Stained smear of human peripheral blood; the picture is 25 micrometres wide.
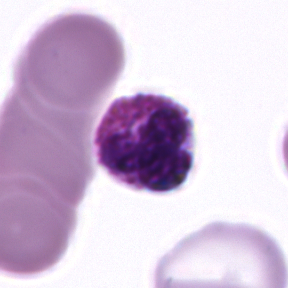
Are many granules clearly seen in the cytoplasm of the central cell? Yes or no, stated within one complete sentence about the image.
Yes, granules are visible in large numbers in its cytoplasm.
